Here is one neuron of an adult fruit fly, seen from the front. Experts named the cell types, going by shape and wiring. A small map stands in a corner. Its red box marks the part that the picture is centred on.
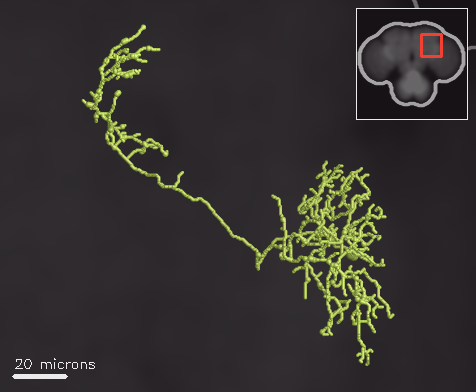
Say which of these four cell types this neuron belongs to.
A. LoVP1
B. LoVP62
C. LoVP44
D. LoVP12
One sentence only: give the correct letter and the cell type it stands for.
Of the choices offered, option B, LoVP62, is the cell type of the neuron.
